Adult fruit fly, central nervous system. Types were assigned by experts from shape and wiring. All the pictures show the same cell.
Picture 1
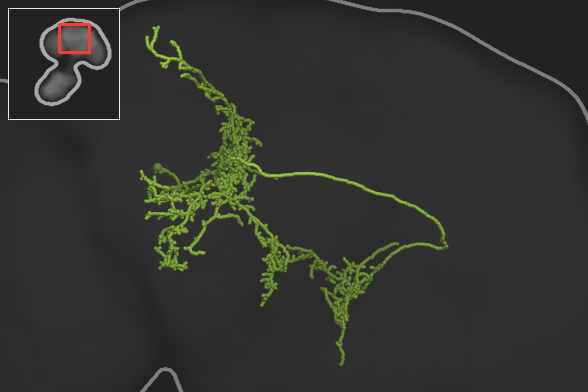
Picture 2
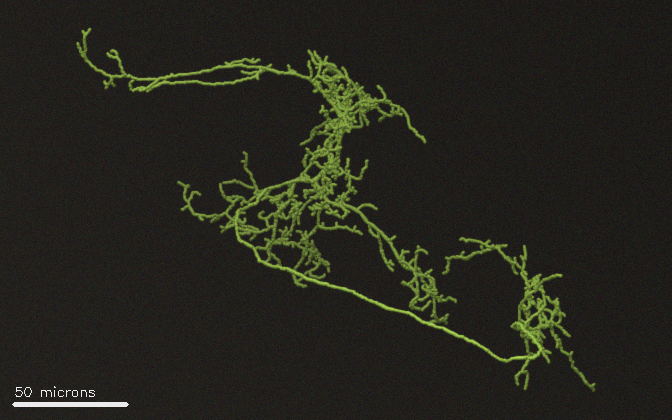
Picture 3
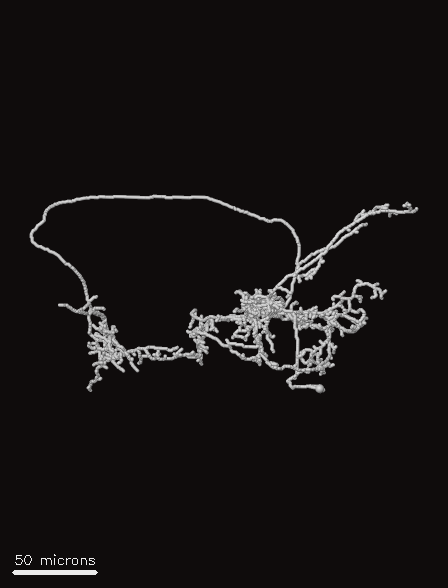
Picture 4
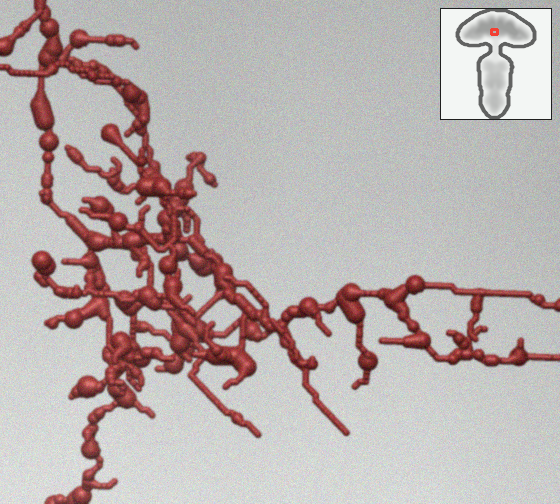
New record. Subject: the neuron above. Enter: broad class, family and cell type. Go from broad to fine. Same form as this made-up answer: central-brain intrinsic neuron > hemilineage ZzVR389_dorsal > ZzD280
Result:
central-brain intrinsic neuron > hemilineage SMPpv2_ventral > CL309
